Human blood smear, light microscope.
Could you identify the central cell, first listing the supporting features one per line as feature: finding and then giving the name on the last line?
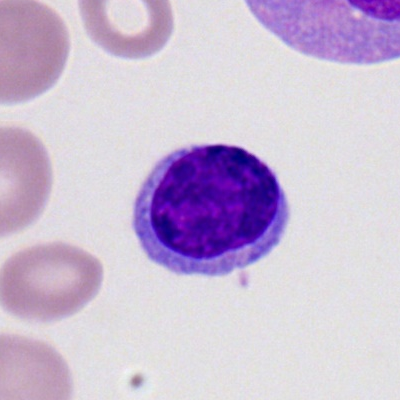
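Outline: roundish, smooth edge
Chromatin: dense, dark purple, coarsely clumped
Cytoplasmic granules: none visible
Cytoplasmic vacuoles: none
Name: lymphocyte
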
